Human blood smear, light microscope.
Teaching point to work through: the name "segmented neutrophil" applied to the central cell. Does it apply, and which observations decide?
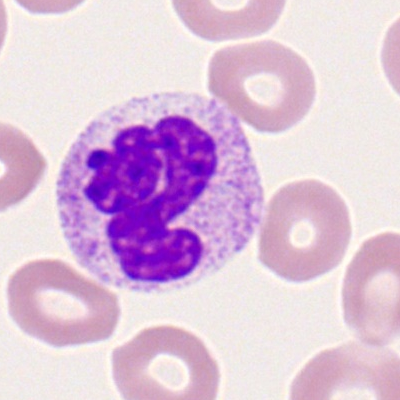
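Chromatin first: dark purple and coarsely clumped.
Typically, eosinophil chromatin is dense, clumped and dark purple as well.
So this feature would fit both names. Cytoplasm next: plentiful and pale pinkish-lilac, which leans toward segmented neutrophil.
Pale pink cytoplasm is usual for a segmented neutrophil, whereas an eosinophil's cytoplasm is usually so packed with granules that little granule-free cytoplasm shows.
Granules: fine, lilac and evenly scattered, for segmented neutrophil and against eosinophil.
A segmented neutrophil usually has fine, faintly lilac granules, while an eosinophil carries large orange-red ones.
Segmented neutrophil, then, not eosinophil.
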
